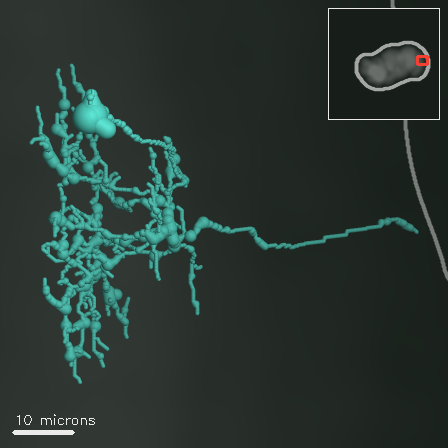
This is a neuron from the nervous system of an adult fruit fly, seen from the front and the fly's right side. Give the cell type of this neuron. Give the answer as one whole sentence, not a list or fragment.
This neuron is given the cell type Lawf1.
